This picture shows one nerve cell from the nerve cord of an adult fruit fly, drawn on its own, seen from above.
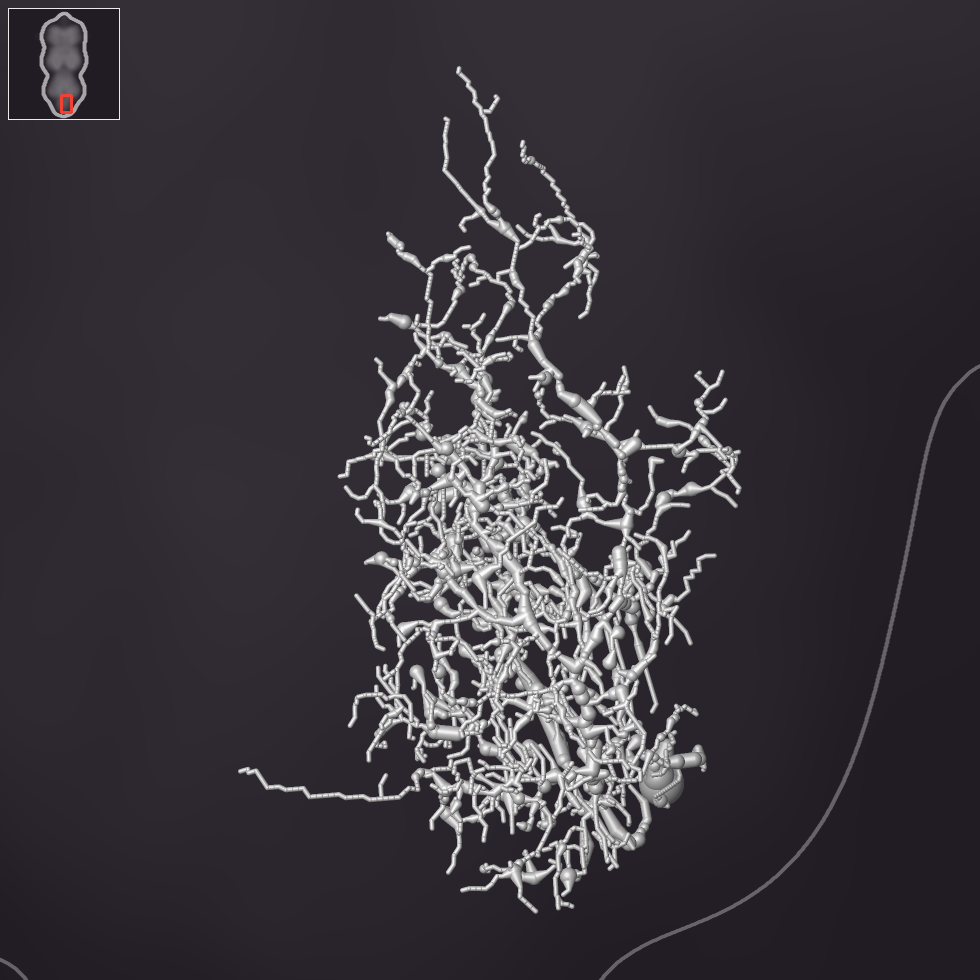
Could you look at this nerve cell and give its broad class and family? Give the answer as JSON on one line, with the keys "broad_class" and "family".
{"broad_class": "motor neuron of the nerve cord", "family": "MNad"}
